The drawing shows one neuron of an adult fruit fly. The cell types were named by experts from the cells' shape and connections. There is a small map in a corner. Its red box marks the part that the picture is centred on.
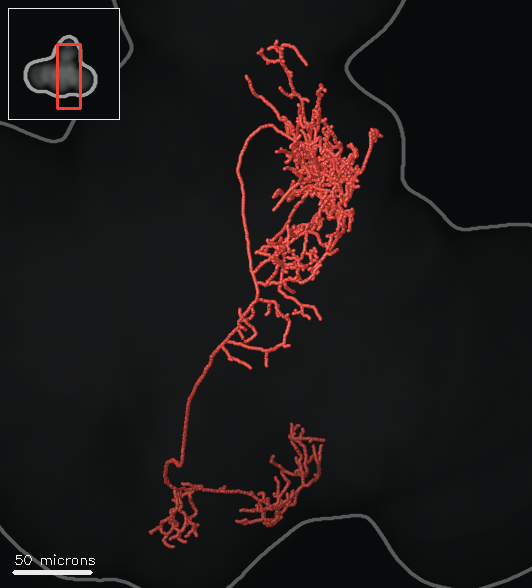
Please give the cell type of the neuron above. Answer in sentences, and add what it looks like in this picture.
The cell type is AN17B005. Its broad class is ascending neuron. From top to bottom in the picture it spans about 350 microns. Dozens of branch ends can be seen.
